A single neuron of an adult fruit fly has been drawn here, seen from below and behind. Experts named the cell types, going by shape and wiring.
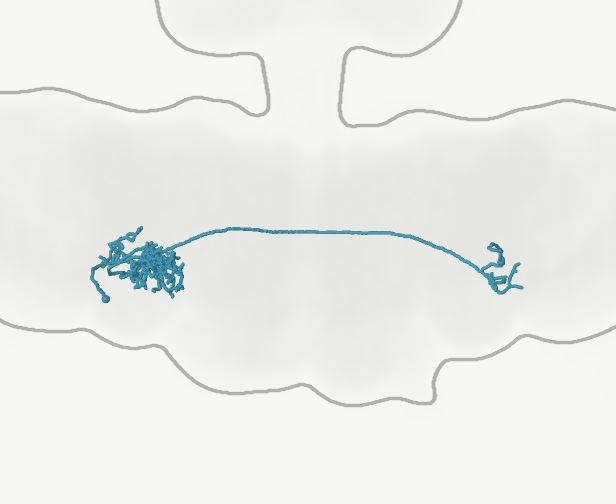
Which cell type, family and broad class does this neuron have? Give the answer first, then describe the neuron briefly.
The cell type is AVLP140. The family is hemilineage VLPl&p1_lateral. This is a central-brain intrinsic neuron. Its cell body lies on the left of the picture. In this view it is more than twice as wide as it is tall.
